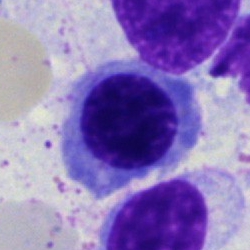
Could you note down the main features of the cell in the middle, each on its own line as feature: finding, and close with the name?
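Chromatin: notice it is dark and densely condensed
Cytoplasm: a moderate rim of blue
Granules: none to be found in the cytoplasm
Outline: roughly round, with slight irregularity
Name: erythroblast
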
